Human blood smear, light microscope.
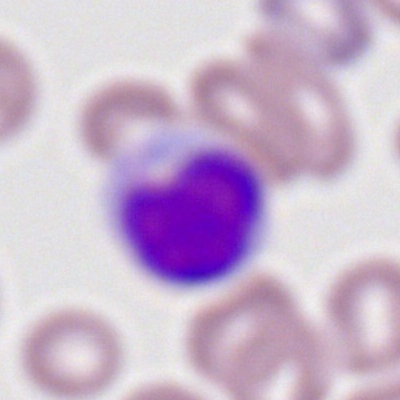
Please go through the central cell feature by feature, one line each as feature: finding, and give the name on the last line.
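Outline: round and smooth
Nucleus: dark purple, dense throughout
Cytoplasm: pale blue, widest at the upper left
Name: lymphocyte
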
